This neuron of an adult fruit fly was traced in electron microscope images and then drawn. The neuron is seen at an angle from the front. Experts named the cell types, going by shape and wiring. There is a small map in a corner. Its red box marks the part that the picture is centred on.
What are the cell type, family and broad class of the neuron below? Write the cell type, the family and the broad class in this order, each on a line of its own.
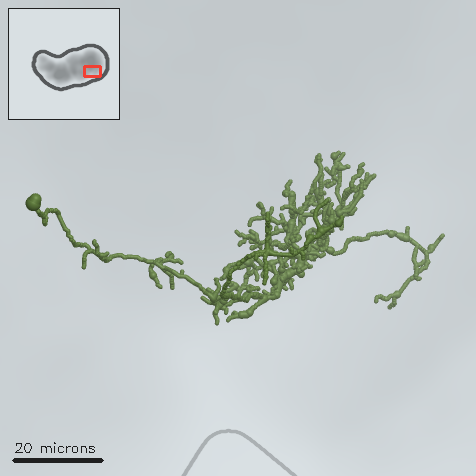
Y11
Y
optic-lobe intrinsic neuron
